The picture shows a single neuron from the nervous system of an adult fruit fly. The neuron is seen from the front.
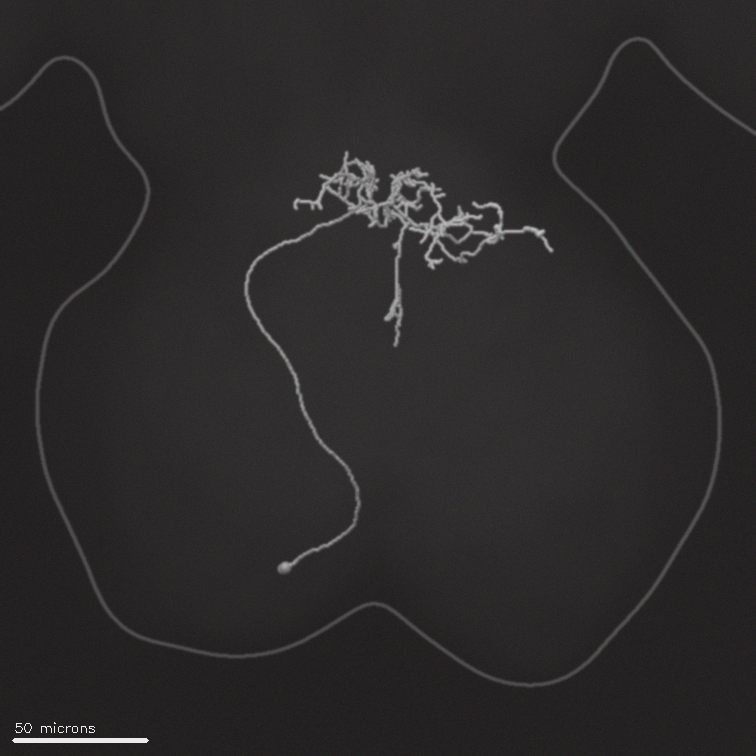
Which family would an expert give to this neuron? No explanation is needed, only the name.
hemilineage 06A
